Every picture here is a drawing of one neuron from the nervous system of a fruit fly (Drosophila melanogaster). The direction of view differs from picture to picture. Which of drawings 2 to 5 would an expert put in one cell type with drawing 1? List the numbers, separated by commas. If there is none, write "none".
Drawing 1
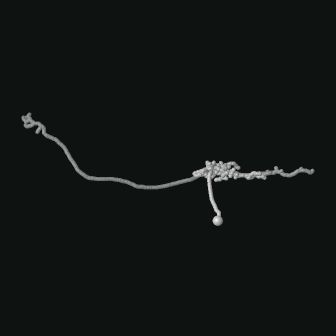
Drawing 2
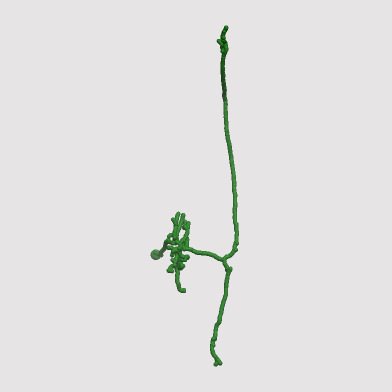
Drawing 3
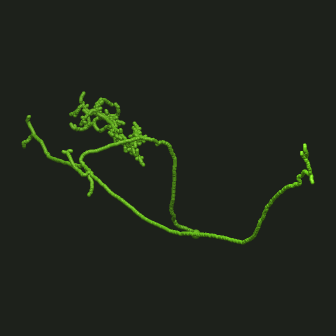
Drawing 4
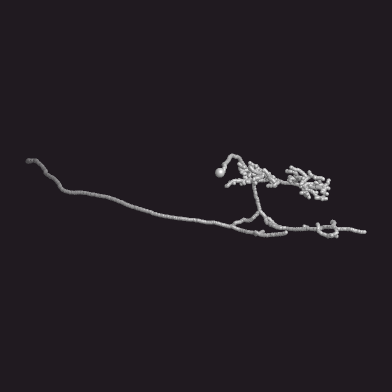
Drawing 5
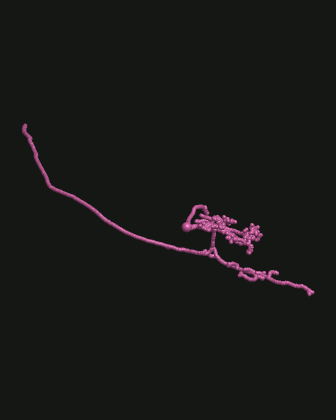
3, 4, 5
